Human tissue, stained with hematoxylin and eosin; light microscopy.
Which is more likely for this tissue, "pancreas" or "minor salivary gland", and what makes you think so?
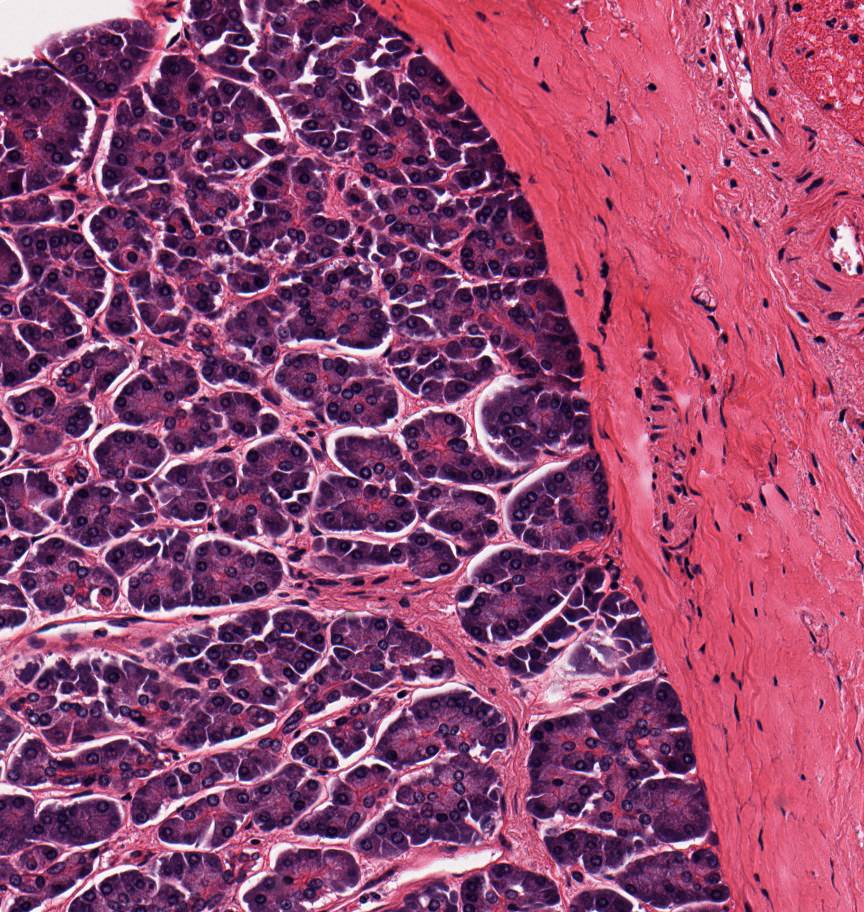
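It's pancreas. Look at the glandular tissue over the left two-thirds: small rounded acini of pyramidal cells gathered around tiny central lumens.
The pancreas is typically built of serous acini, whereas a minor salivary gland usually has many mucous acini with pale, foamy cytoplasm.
Thin pink connective strands with few spindle nuclei divide the acini into small groups. The right third is a dense pink fibrous band whose collagen and elongated dark nuclei run mostly top to bottom.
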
